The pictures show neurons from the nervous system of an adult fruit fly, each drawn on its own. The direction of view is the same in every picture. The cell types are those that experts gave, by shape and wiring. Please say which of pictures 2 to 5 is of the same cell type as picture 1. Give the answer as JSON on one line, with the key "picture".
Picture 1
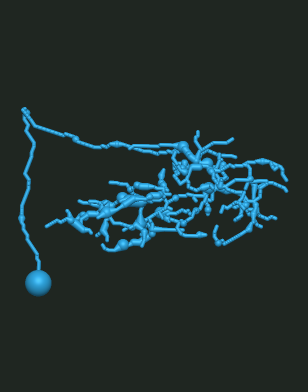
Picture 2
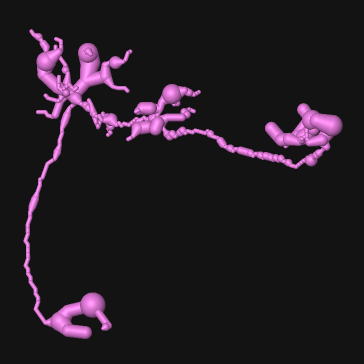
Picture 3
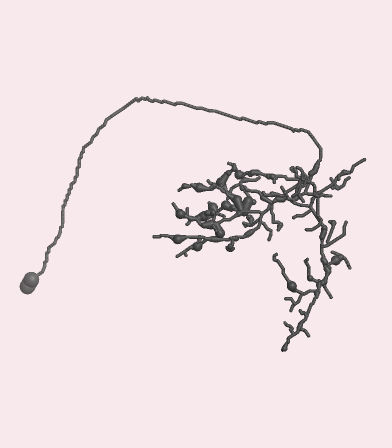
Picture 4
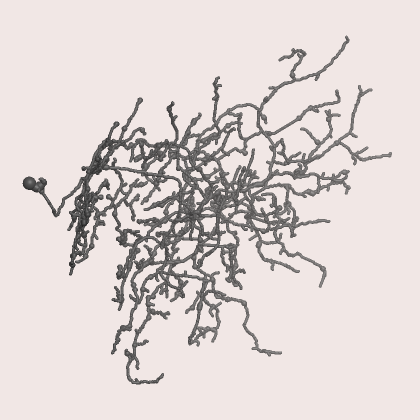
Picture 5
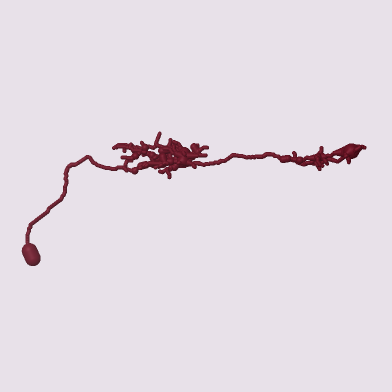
{"picture": 3}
